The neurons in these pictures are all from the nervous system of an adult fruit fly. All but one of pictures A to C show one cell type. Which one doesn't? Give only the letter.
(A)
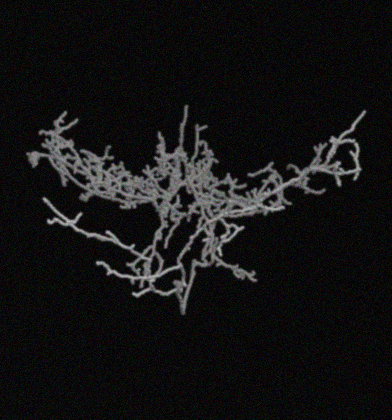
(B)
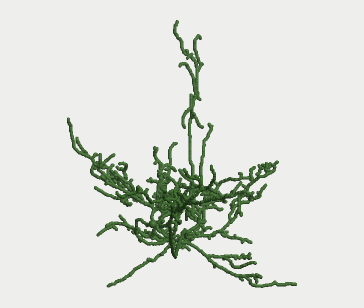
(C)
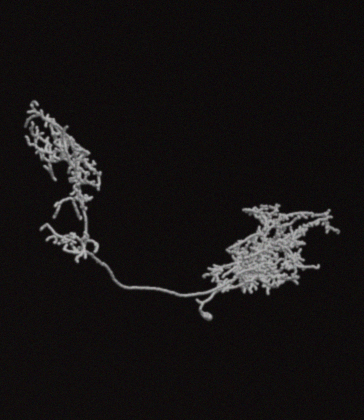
C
